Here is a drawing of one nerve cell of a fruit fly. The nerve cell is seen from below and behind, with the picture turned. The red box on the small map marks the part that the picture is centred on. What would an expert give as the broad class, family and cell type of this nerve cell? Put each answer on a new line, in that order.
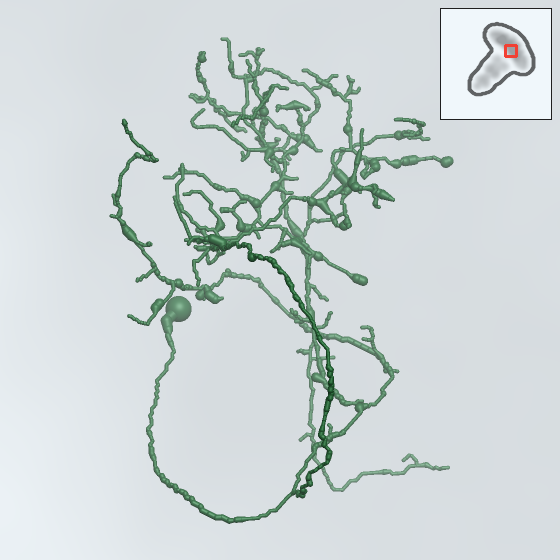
central-brain intrinsic neuron
hemilineage SMPpd1
SMP347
